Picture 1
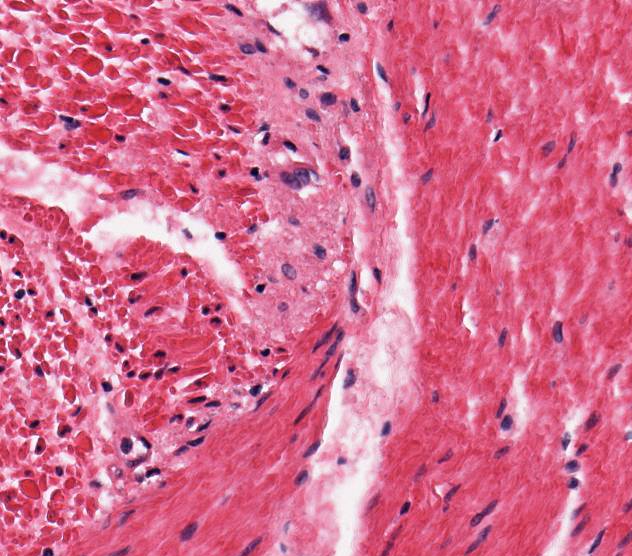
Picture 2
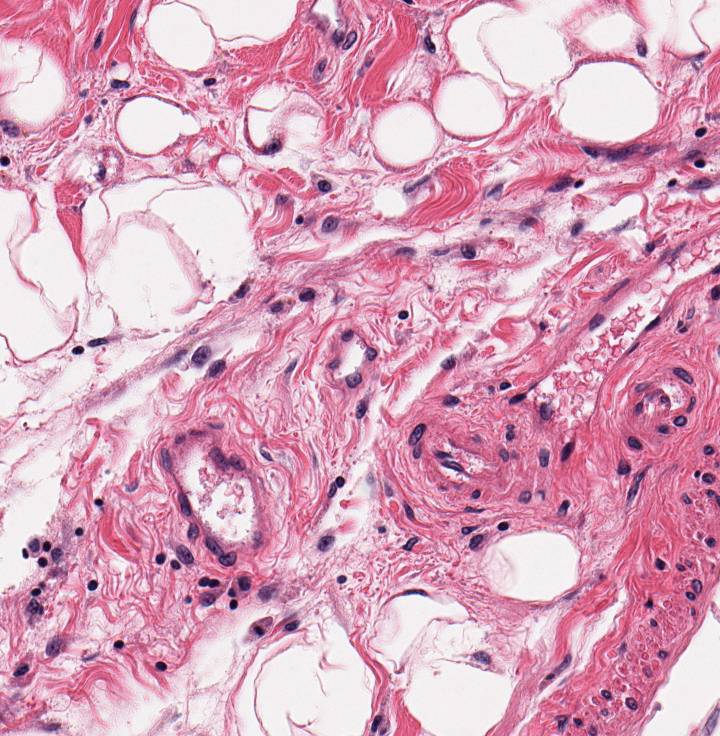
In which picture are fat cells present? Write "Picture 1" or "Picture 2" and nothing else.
Picture 2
